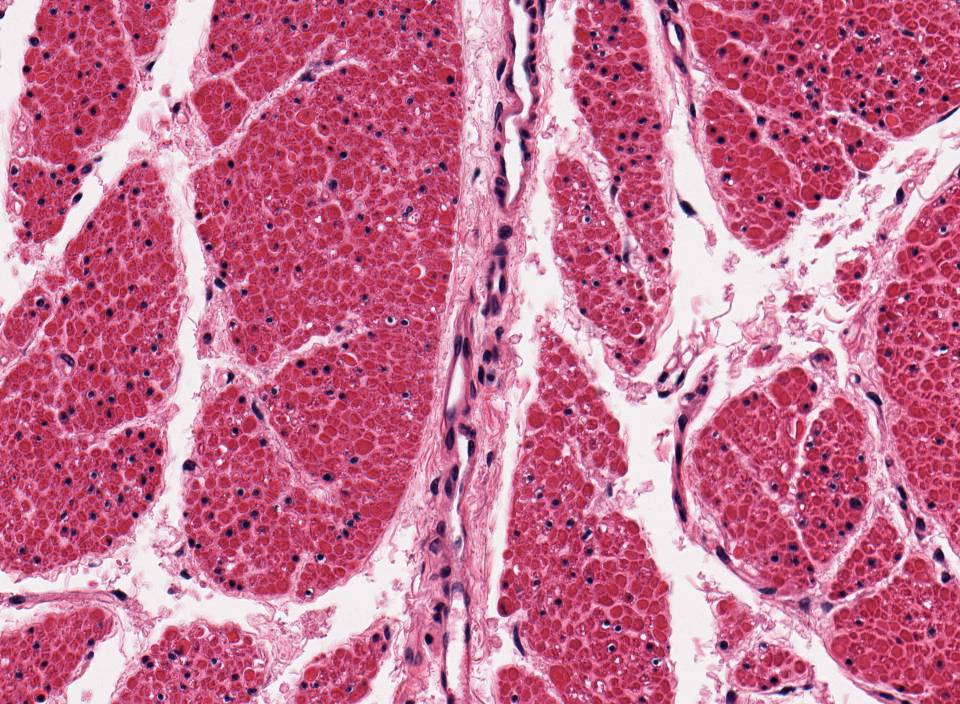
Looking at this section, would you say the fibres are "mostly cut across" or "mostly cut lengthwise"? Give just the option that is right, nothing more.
Mostly cut across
